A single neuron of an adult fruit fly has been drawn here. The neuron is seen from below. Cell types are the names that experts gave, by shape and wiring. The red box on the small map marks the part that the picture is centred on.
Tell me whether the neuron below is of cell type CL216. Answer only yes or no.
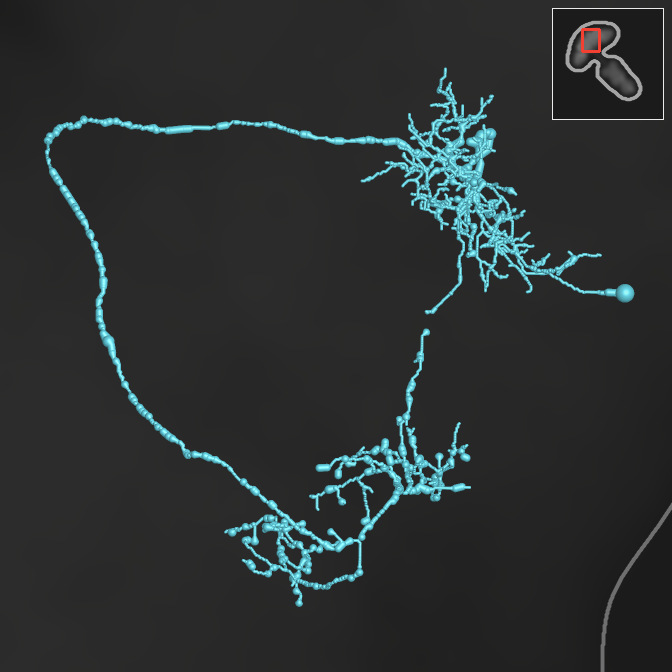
yes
